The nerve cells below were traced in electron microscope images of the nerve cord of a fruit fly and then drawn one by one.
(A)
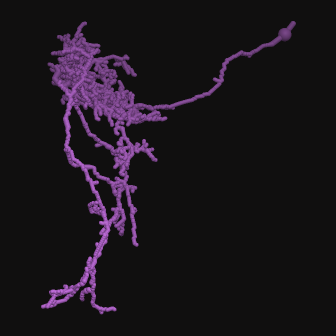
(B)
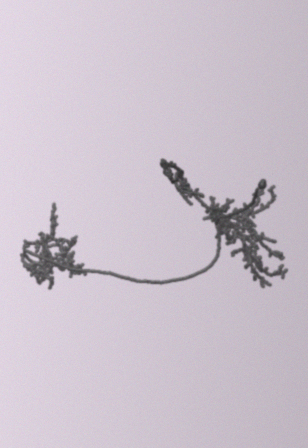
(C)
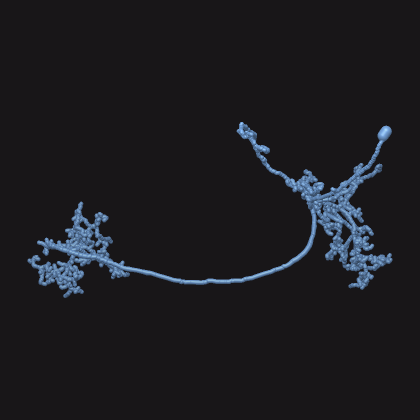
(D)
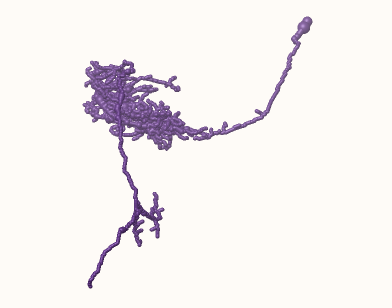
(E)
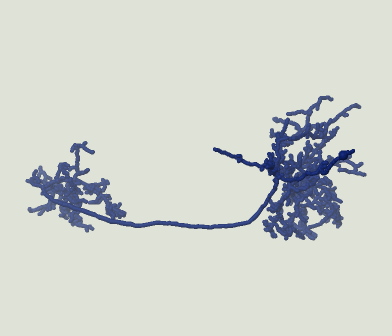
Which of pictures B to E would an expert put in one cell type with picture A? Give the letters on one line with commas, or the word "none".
D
